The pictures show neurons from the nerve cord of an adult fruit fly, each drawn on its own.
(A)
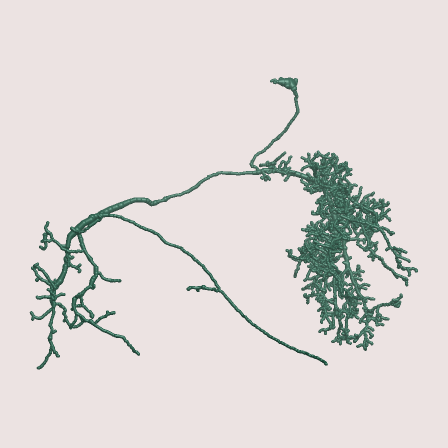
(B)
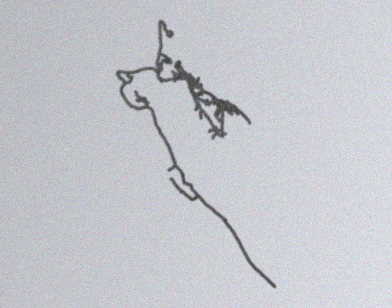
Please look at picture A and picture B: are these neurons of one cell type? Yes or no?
no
